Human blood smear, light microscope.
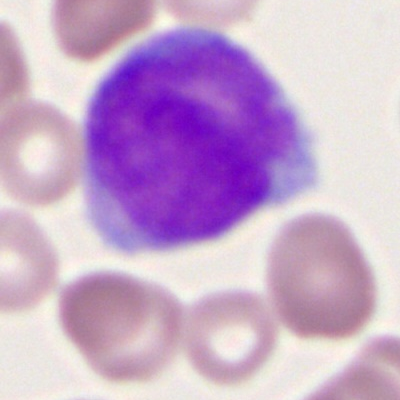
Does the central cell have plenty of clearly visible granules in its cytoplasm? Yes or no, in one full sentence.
No, its cytoplasm lacks visible granules entirely.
